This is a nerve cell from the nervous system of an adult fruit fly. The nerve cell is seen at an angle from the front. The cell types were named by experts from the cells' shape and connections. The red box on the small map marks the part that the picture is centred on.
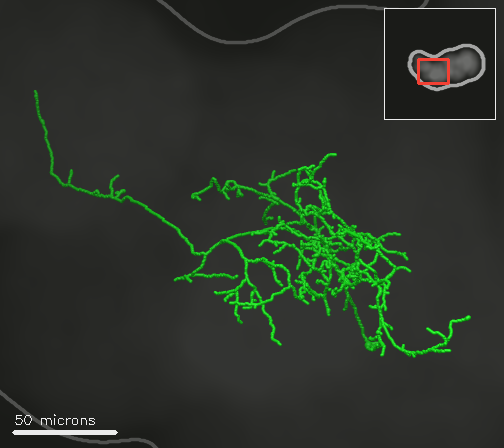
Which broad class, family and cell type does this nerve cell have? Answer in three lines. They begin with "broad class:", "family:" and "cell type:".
broad class: nerve-cord intrinsic neuron
family: hemilineage 07B
cell type: IN07B054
